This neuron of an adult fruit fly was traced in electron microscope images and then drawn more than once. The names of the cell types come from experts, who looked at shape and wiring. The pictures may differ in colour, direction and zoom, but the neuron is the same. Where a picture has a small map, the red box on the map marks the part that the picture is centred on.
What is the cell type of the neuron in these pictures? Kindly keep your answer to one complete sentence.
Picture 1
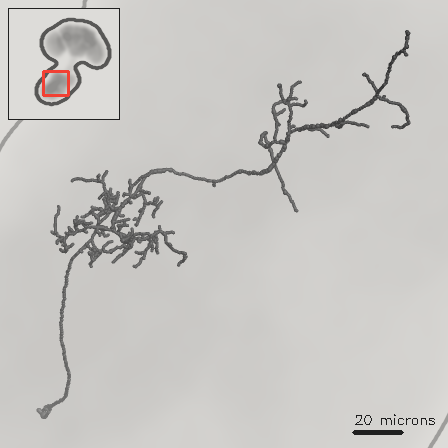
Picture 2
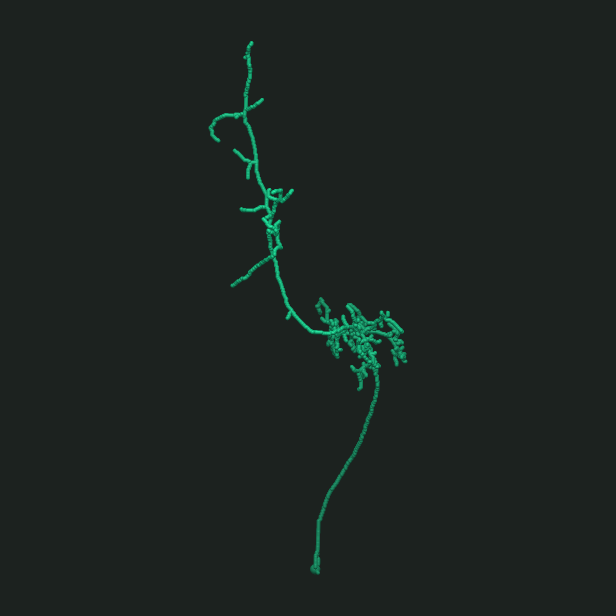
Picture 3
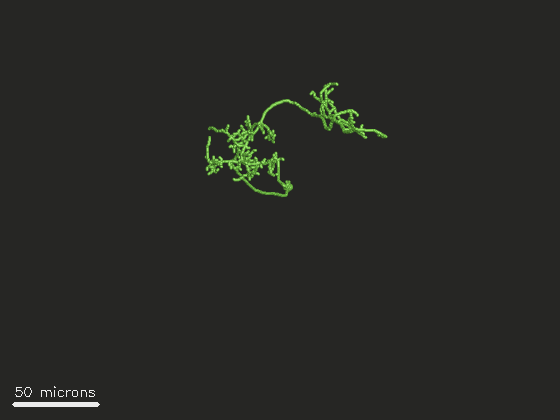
By its cell type, the neuron is IN06A094.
